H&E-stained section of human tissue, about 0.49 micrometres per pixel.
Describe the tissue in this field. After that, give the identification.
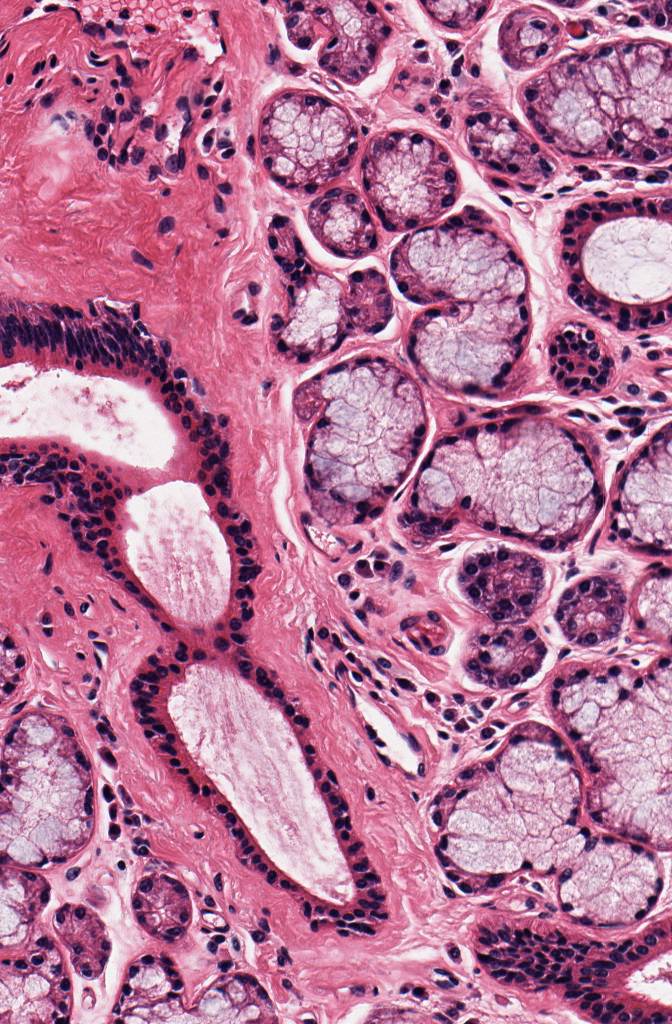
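You've got rounded glandular acini on the right half and lower left corner, with elongated ducts running down the left-centre. Most are mucous acini: pale, bubbly grey-blue cytoplasm, dark nuclei flattened at the base. Dense pink collagenous stroma wraps the ducts. That's minor salivary gland.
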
